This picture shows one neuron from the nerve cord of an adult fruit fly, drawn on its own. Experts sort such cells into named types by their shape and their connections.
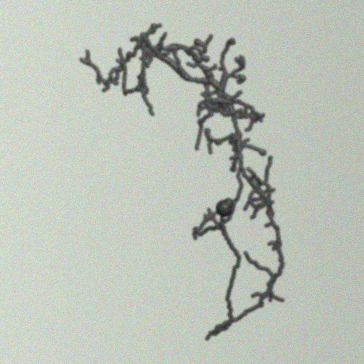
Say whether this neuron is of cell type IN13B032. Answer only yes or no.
no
